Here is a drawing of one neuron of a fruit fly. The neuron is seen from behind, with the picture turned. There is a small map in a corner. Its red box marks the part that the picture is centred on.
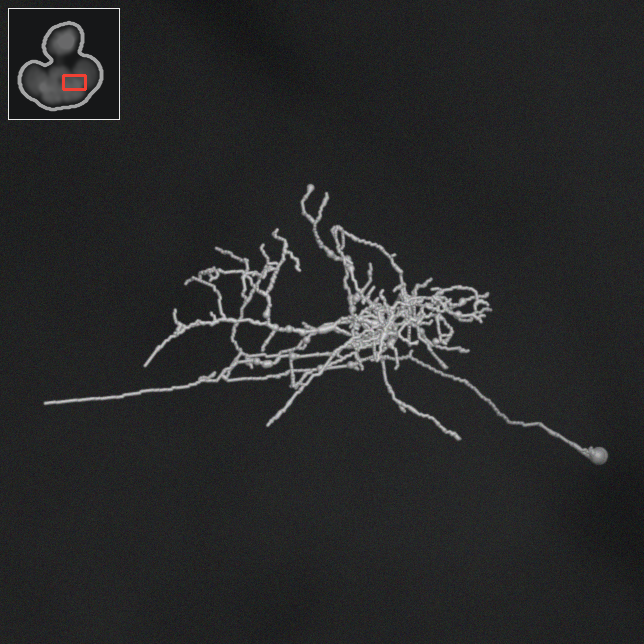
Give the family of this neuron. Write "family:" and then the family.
family: hemilineage VLPl&d1_lateral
